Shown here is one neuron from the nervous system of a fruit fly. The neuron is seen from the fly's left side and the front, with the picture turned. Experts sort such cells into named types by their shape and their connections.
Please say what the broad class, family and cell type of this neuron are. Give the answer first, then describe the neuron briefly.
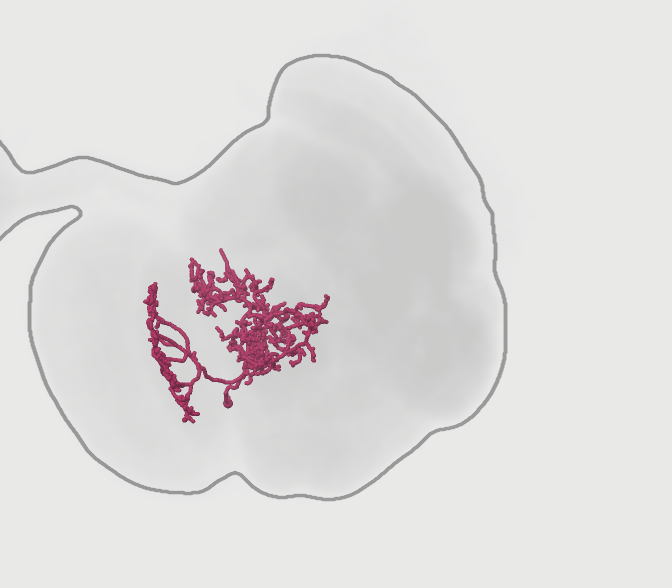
It is a visual centrifugal neuron. The family is hemilineage VLPp&l1_posterior. It is of cell type LoVC15. In this view it is about as wide as it is tall.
